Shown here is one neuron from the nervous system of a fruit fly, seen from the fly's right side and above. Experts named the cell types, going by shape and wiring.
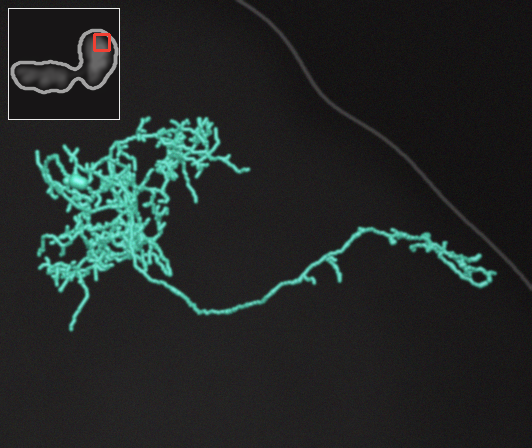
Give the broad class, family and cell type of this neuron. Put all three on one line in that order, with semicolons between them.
central-brain intrinsic neuron; hemilineage CLp1; SMP552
